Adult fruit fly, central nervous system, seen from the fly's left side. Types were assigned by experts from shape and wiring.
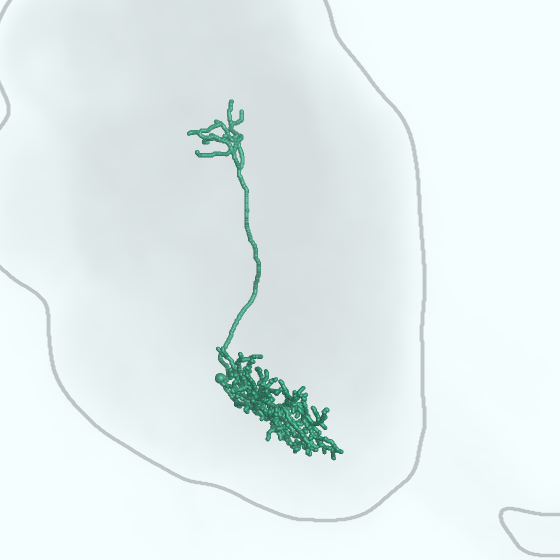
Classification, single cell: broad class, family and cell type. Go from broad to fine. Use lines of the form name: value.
broad class: visual projection neuron
family: MeVP
cell type: MeVP64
